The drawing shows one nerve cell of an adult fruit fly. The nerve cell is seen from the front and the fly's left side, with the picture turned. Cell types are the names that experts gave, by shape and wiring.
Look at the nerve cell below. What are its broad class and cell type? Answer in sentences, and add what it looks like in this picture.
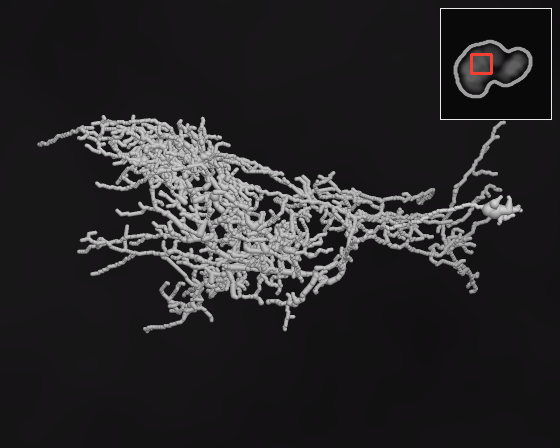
It is a central-brain intrinsic neuron. Its cell type is LAL072. The cell body is on the right of the picture. In this view it is wider than it is tall.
